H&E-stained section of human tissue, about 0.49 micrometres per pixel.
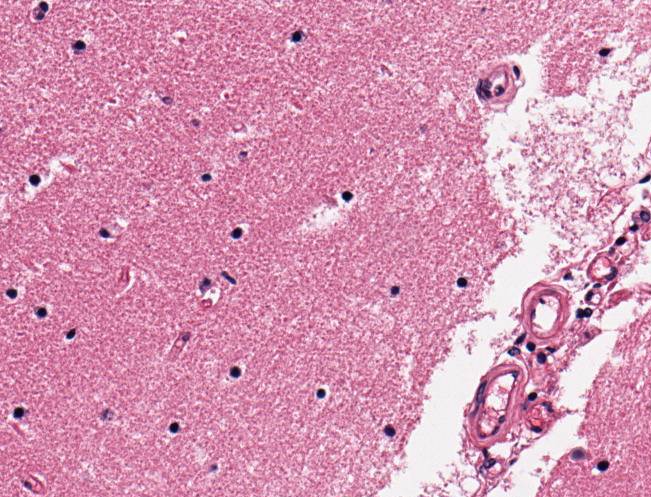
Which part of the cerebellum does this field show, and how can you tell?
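Answer: the molecular layer. Most of the field, left and centre, is a finely granular pink matrix without organised units such as glands or tubules.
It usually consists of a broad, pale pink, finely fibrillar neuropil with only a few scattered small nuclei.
Small round dark nuclei lie singly and fairly evenly spread, not lined up in rows.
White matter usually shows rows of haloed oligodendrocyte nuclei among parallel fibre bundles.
A white empty cleft runs from the upper right toward the lower right, and along it in the upper right the matrix breaks up into loose, fragmented pink wisps.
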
